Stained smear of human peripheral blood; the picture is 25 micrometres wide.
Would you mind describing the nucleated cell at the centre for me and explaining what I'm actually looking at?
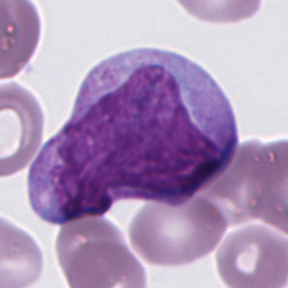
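Chromatin comes first: it is lacy, with streaks and strands of darker and lighter purple. No distinct nucleoli are visible in the nucleus. Fine pinkish-purple granules are scattered through the cytoplasm, most visibly in the upper part, and no vacuoles are seen there. It is an atypical promyelocyte.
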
